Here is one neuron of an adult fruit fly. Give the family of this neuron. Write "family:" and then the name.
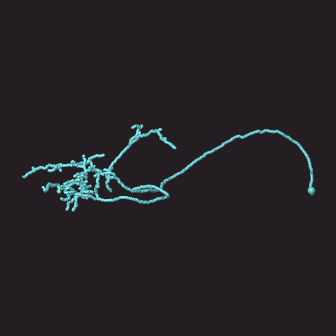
family: hemilineage AOTUv1_ventral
